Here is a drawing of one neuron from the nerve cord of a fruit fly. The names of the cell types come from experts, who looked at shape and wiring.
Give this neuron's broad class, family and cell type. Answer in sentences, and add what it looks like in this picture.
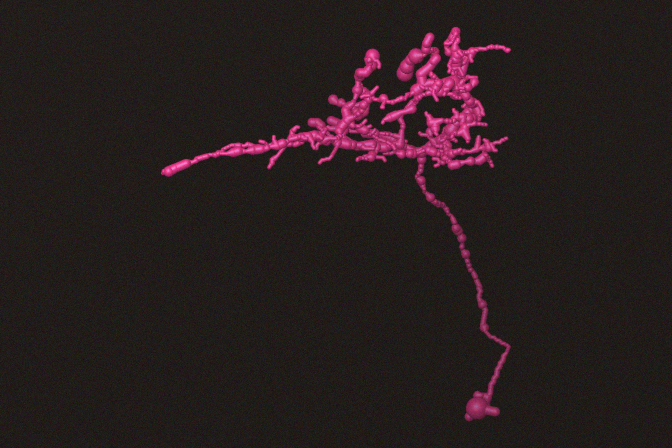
It is a nerve-cord intrinsic neuron. The family is hemilineage 09A. Its cell type is IN09A017. Dozens of branch ends can be seen. As drawn here it is about as wide as it is tall.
